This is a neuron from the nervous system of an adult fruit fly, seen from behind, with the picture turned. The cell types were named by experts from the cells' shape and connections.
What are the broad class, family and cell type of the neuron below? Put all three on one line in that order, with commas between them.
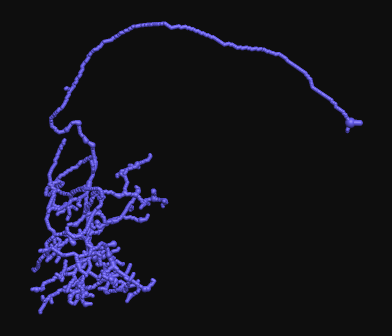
central-brain intrinsic neuron, hemilineage SLPal1, SLP022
